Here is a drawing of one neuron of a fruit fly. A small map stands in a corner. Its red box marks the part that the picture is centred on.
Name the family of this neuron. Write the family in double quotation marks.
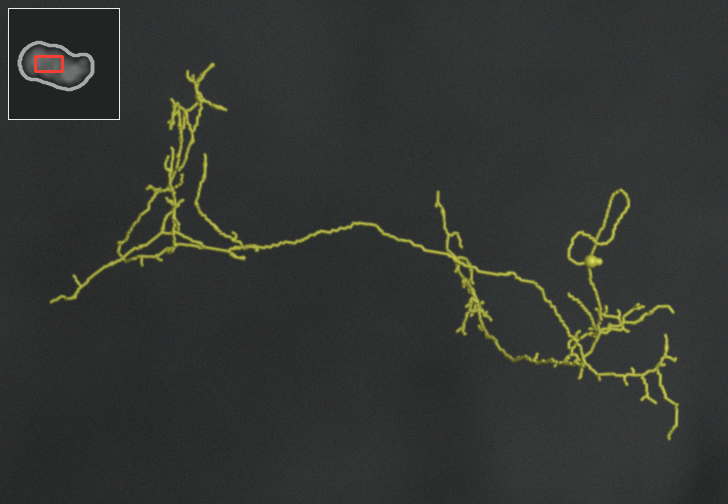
"hemilineage DM6_ventral"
